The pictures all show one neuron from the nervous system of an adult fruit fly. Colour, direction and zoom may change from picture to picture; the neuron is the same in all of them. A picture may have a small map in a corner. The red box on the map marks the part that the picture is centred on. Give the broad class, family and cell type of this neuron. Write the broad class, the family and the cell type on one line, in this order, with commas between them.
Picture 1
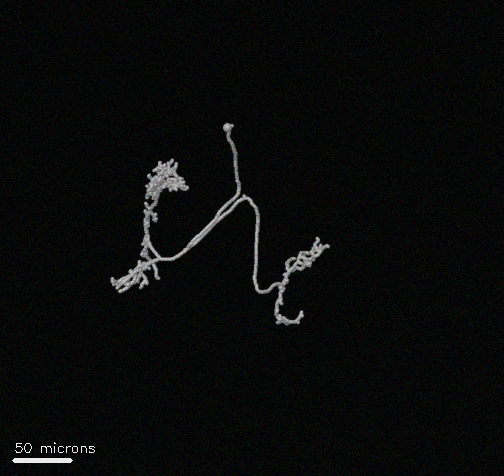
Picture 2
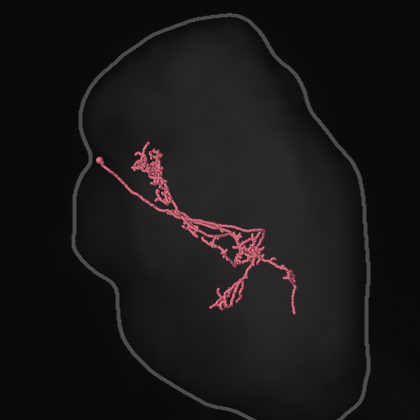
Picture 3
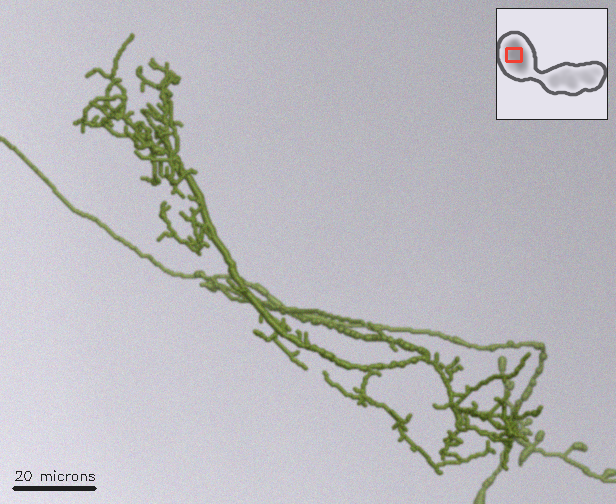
central-brain intrinsic neuron, hemilineage WEDd2, WED082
